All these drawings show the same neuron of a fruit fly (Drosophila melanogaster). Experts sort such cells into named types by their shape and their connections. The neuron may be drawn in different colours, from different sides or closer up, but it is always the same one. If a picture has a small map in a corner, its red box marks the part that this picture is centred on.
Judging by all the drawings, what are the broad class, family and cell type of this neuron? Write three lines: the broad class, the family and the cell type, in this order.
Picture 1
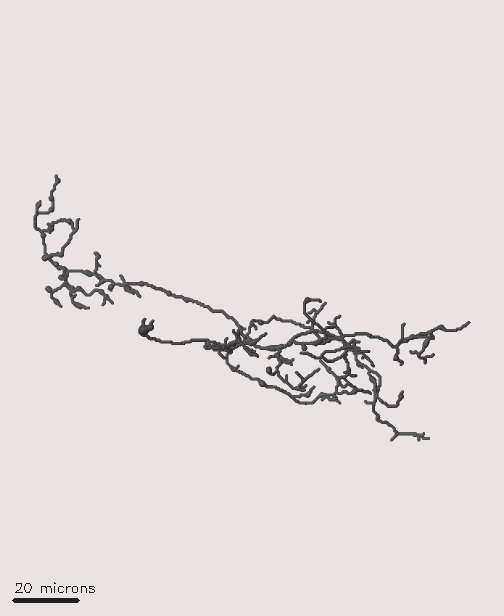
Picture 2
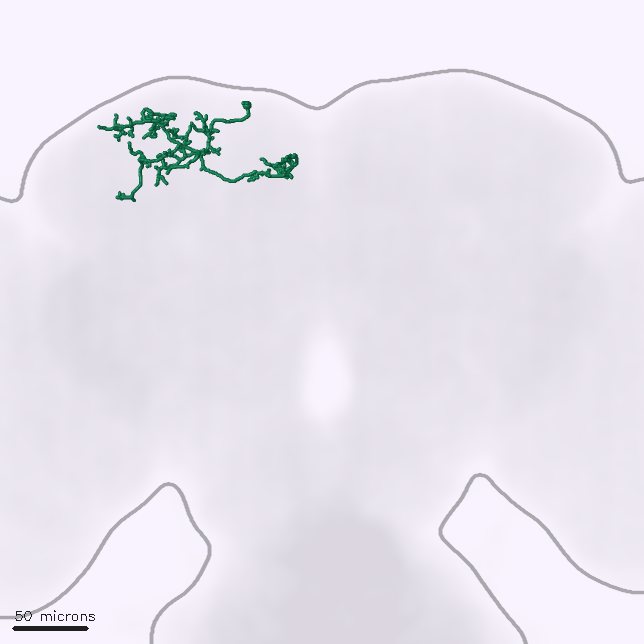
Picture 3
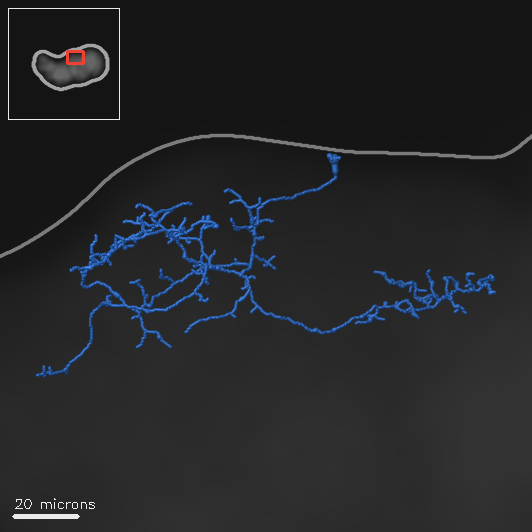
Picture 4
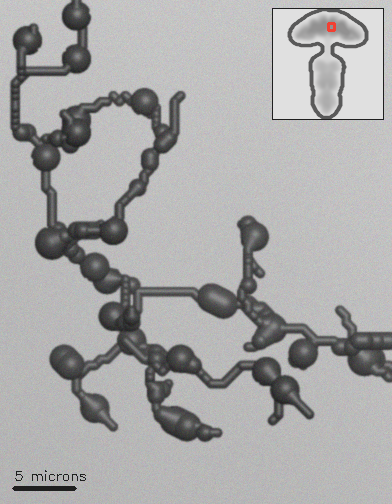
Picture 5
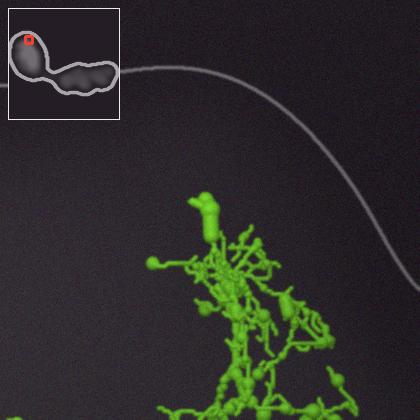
central-brain intrinsic neuron
hemilineage CLp1
SLP402_b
